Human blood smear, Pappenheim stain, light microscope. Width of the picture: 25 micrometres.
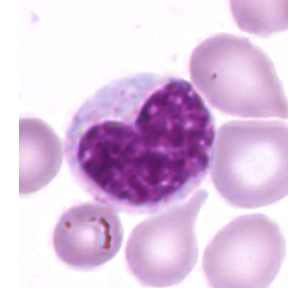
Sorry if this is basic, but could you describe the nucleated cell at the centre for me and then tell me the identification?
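Notice the nucleus has a notch in its upper edge, which gives it that bean-like shape. It fills most of the cell and sits toward the lower right, while the rim of cytoplasm is widest at the upper left. A few fine reddish-purple granules are scattered in the cytoplasm. That's a metamyelocyte.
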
